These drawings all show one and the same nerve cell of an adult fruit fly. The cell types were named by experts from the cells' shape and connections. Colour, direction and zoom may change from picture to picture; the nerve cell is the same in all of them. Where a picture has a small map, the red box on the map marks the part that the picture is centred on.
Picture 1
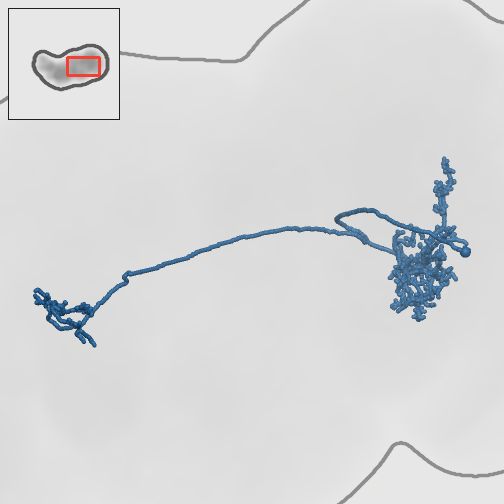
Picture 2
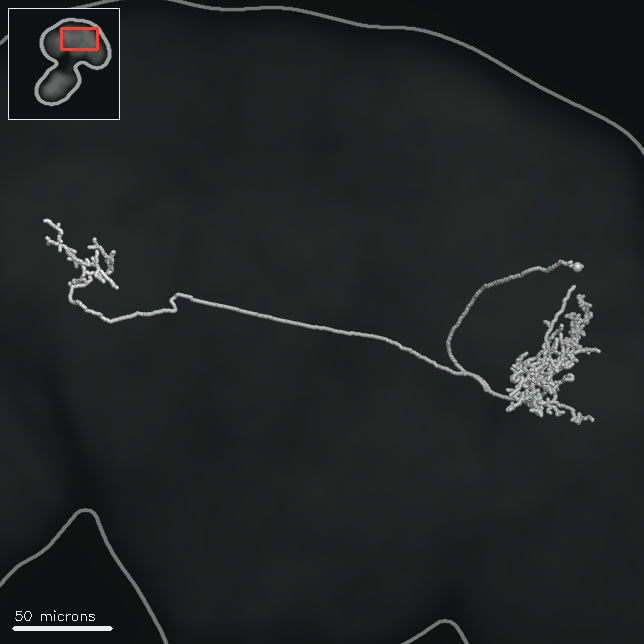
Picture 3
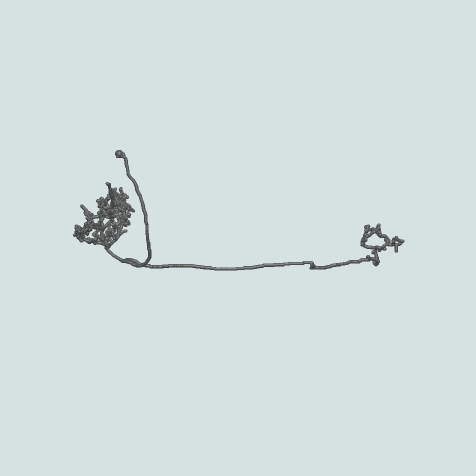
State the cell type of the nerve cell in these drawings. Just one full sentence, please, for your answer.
It is AVLP205 that is the cell type of the nerve cell.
